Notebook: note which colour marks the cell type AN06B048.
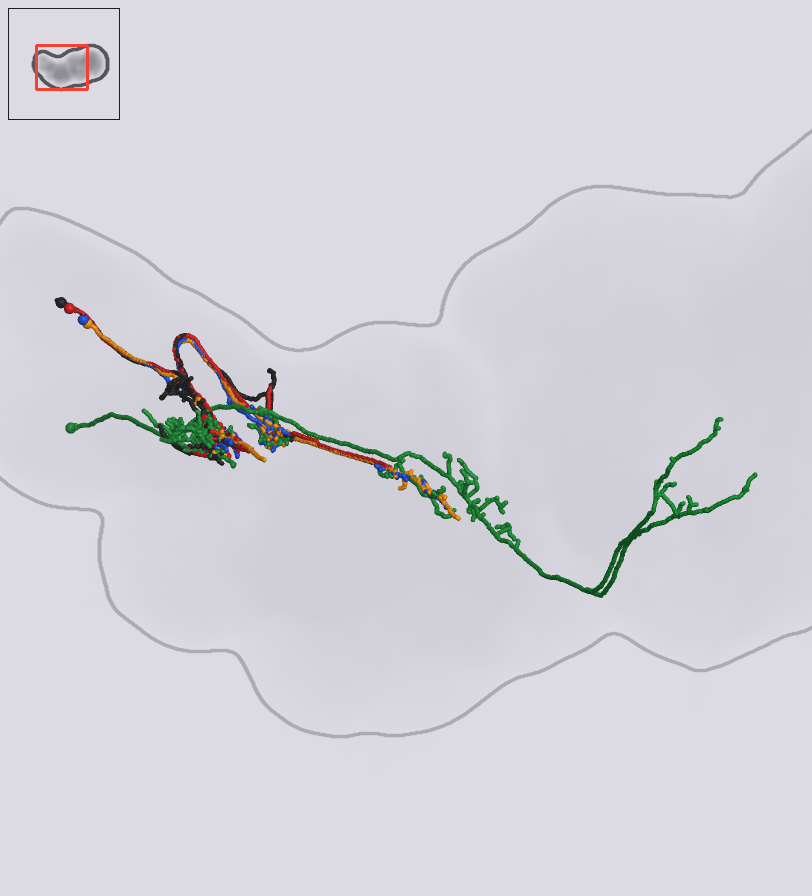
green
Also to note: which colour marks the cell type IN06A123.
orange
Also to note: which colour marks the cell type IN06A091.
red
